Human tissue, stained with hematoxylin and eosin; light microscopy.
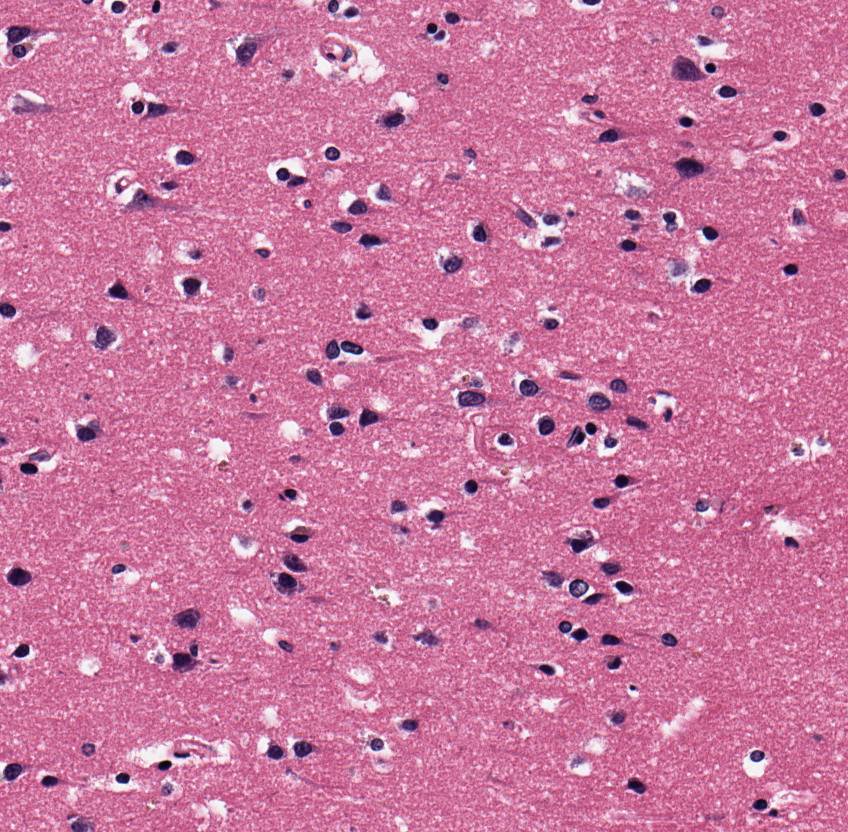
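Cerebral cortex, haematoxylin and eosin. Finely granular pink matrix throughout, cells scattered singly. Most cells small; nuclei round, dark, evenly stained; little visible cytoplasm. Minority larger: angular bodies, purplish cytoplasm, round paler nuclei; several near centre. Spread fairly even; no nests or layers.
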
